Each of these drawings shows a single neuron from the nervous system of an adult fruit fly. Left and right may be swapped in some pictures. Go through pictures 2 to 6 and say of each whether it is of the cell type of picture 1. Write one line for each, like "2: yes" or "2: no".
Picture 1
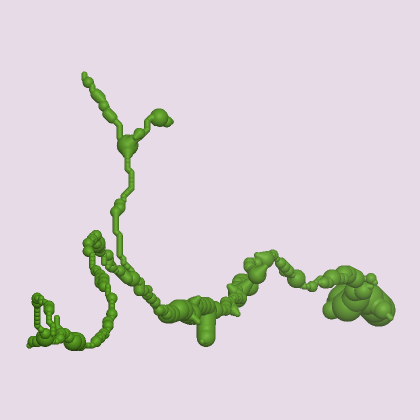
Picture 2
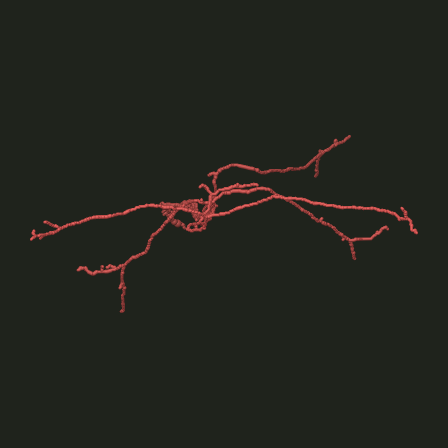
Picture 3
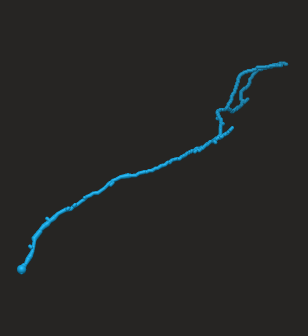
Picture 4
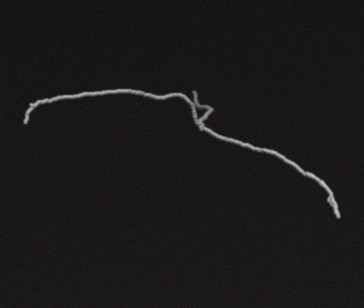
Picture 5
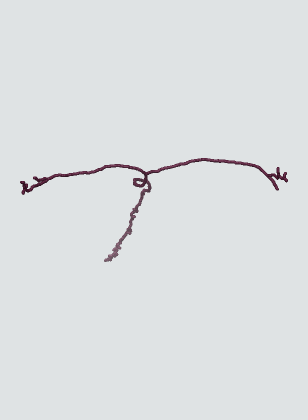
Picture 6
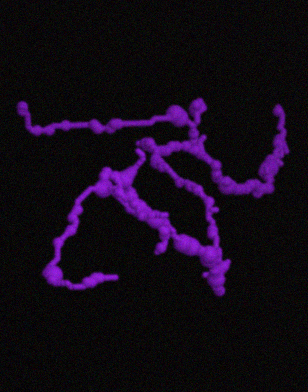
2: no
3: no
4: no
5: no
6: yes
